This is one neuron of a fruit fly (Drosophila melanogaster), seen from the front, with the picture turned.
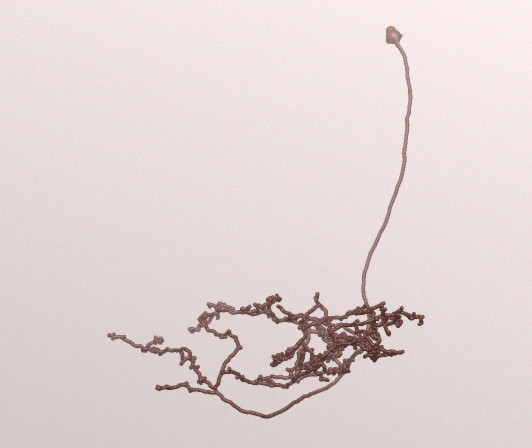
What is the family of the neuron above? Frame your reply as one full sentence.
By family, this neuron is grouped as hemilineage VPNp1_medial.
